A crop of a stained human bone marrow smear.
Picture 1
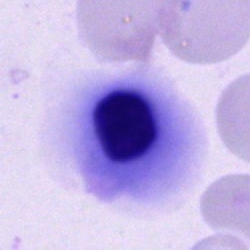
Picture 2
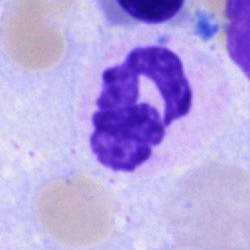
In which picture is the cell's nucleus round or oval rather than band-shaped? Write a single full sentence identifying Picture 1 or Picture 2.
The cell shown in picture 1 carries a single compact round or oval nucleus.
